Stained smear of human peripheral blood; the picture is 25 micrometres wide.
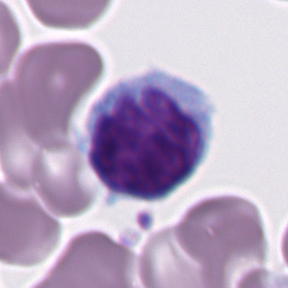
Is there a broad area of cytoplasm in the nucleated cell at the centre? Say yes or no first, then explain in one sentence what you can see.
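No. The nucleus fills most of the cell.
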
